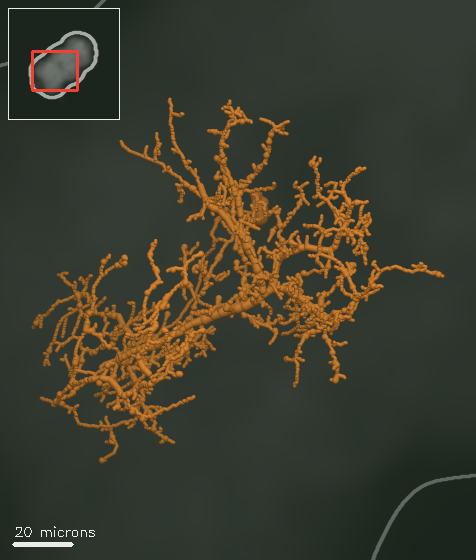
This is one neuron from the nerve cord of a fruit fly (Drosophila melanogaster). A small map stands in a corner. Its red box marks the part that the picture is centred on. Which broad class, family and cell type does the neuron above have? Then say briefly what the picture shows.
It is a nerve-cord intrinsic neuron. Its family is hemilineage 12B. It is of cell type IN12B015. By the scale bar it is about 140 microns wide in this view. More than a hundred branch ends can be seen.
